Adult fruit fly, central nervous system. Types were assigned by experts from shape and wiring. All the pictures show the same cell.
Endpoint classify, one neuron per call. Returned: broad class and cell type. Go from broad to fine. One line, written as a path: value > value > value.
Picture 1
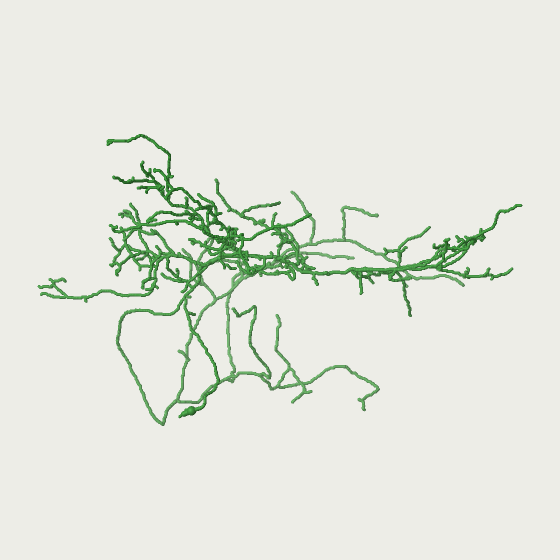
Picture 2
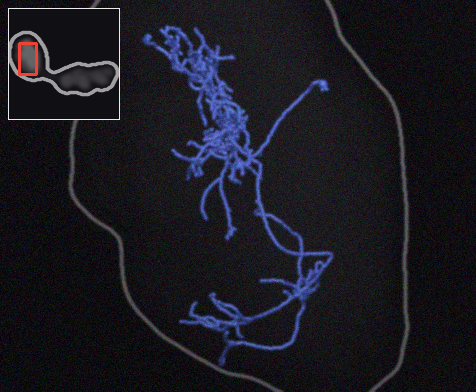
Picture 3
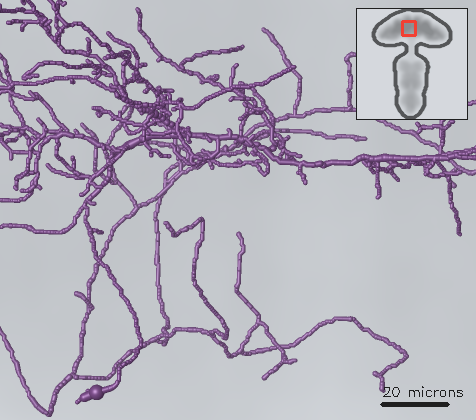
central-brain intrinsic neuron > ICL002m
